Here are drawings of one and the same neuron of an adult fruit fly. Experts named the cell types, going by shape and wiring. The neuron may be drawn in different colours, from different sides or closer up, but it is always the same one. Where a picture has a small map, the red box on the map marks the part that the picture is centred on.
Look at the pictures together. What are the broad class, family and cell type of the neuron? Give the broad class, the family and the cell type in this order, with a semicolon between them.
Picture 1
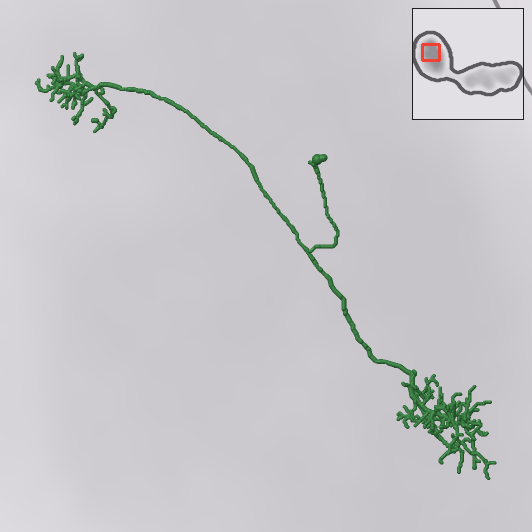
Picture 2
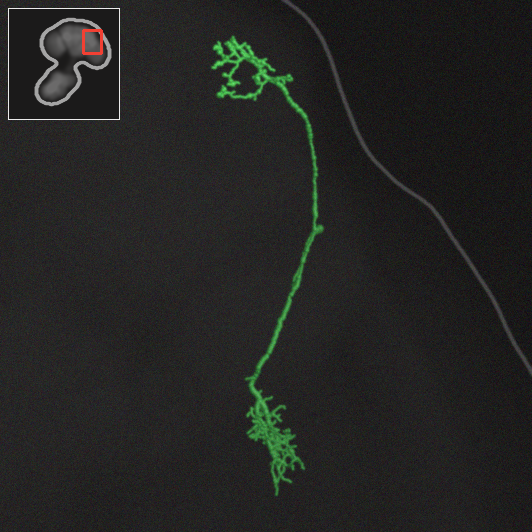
visual projection neuron; hemilineage VPNd2; LC10a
